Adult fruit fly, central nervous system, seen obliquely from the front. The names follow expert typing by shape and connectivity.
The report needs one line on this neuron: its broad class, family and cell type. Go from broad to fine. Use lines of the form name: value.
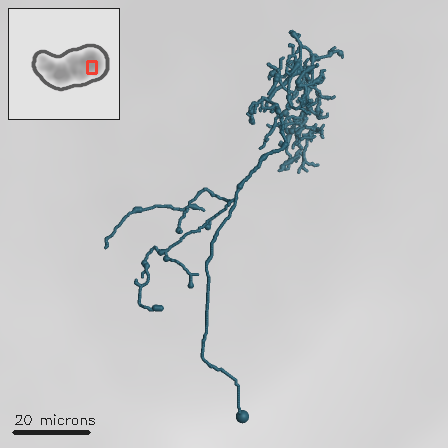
broad class: optic-lobe intrinsic neuron
family: Li
cell type: Li21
